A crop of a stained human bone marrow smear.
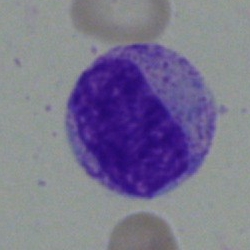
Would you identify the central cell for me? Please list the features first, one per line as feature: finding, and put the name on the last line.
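Outline: round
Nuclear edge: straight, facing the upper right
Nuclear position: off-centre, toward the lower left
Cytoplasm: pale lilac, widest band on the upper right
Name: myelocyte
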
